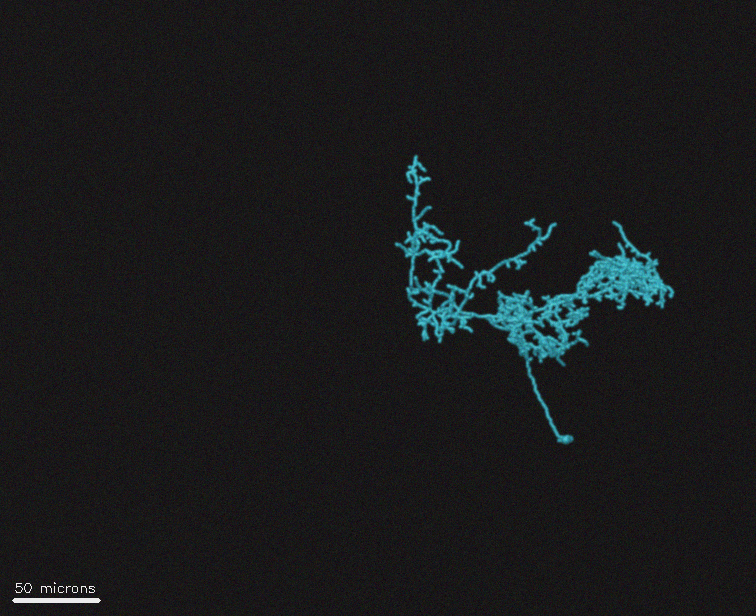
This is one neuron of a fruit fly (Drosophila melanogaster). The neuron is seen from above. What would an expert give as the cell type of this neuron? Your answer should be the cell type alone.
SMP579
